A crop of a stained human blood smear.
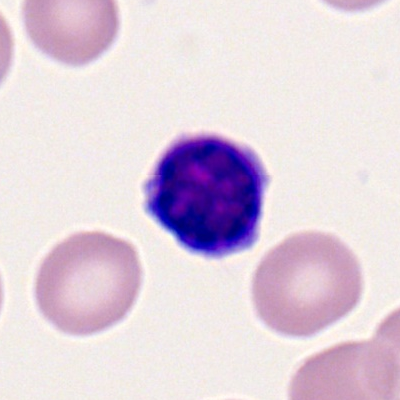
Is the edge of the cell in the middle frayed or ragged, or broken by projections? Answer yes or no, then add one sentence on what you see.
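Yes. The cell outline is roughly round with a slightly ragged edge.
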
